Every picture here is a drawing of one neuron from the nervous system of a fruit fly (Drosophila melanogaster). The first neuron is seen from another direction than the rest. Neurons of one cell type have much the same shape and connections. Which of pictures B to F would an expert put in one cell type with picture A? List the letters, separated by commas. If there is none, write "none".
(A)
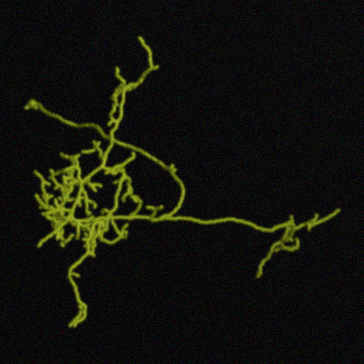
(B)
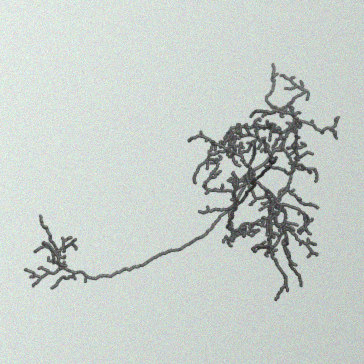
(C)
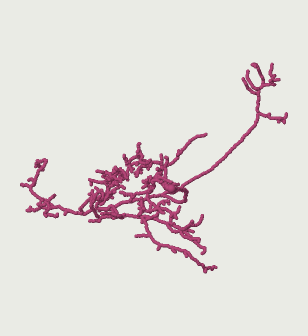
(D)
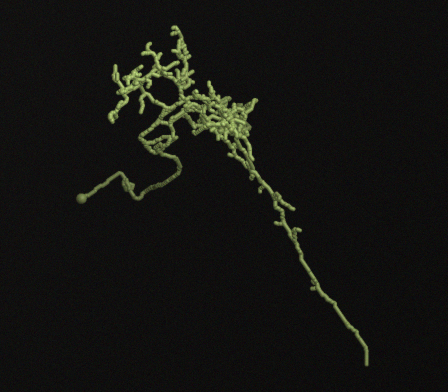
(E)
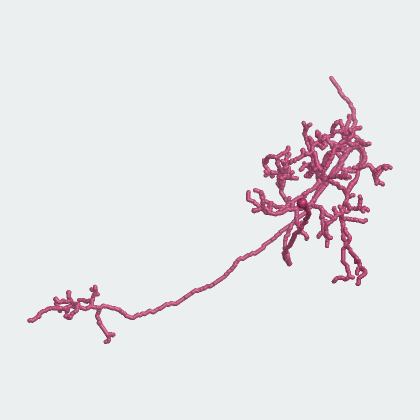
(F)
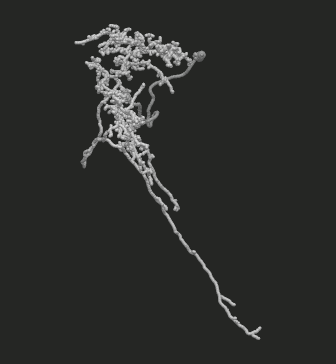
B, C, E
